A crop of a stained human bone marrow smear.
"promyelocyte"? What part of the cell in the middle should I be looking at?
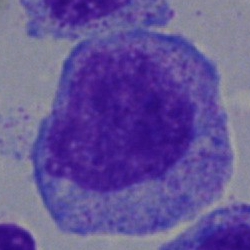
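Holding this up against the name promyelocyte, the granules are what fit best. Fine reddish-purple granules lie scattered through the cytoplasm.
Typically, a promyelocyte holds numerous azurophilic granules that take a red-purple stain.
Beyond that, I see an outline that is roughly polygonal, with fairly straight edges and blunt corners. The nucleus sits toward the upper part of the cell, so the widest band of cytoplasm lies below it. Its chromatin is dark purple and finely granular, with no coarse clumps.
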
